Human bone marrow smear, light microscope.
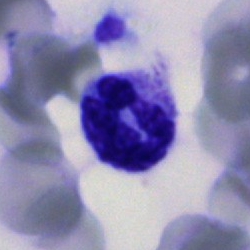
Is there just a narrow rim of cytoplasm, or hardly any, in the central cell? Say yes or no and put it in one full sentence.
Yes, it is a narrow rim of cytoplasm that surrounds the nucleus.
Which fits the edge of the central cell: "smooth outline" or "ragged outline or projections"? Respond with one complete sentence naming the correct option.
What bounds the cell is a rough outline.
